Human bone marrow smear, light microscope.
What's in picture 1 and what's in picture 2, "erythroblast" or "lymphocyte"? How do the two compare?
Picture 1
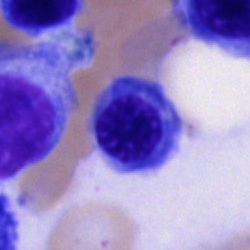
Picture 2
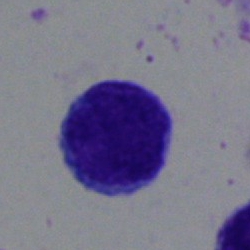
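Picture 1: erythroblast. Picture 2: lymphocyte. Outline: picture 1 roughly round, with a few slightly angular edges; picture 2 round, margin slightly uneven rather than perfectly smooth. Cytoplasm: picture 1 deep blue, no granules, no vacuoles; picture 2 very scant, no more than a thin rim at the edge, the nucleus filling nearly the whole cell.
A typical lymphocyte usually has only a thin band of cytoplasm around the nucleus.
Chromatin: picture 1 dark purple and clumped, with small paler spots between the clumps; picture 2 dense and dark purple throughout, no nucleoli clearly visible. Picture 1 also: a red cell lies against its upper-left side.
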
